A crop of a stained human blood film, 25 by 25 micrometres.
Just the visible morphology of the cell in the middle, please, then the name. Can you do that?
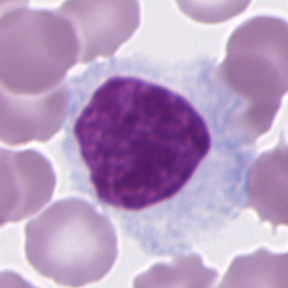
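You'll notice the chromatin is dark purple and coarsely clumped, with no nucleoli showing. There's plenty of cytoplasm, pale blue, and no distinct red-violet granules in it. That's a hairy cell.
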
